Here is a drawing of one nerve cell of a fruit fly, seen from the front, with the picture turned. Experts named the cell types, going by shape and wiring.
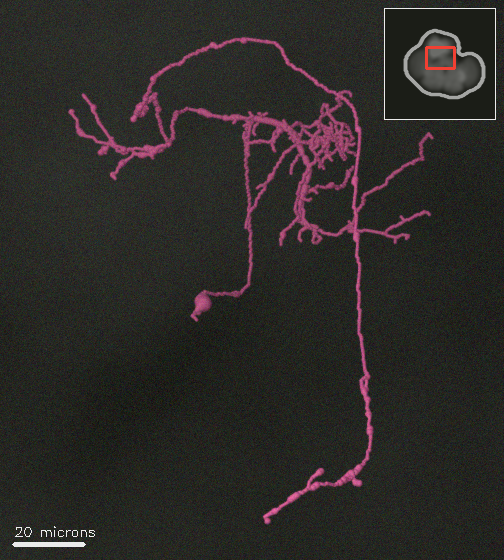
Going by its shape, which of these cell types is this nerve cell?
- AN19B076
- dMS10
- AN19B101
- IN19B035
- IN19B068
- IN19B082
AN19B076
